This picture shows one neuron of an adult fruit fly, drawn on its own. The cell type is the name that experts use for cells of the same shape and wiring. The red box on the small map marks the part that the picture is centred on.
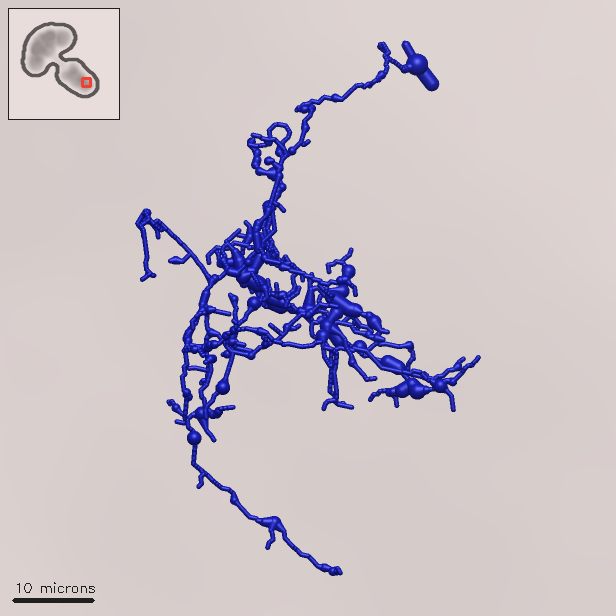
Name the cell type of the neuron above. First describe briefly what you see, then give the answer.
It lies in the nerve cord. By the scale bar it is about 65 microns tall in this view. The picture shows dozens of branch ends. This is a nerve-cord intrinsic neuron. The cell type is INXXX448.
